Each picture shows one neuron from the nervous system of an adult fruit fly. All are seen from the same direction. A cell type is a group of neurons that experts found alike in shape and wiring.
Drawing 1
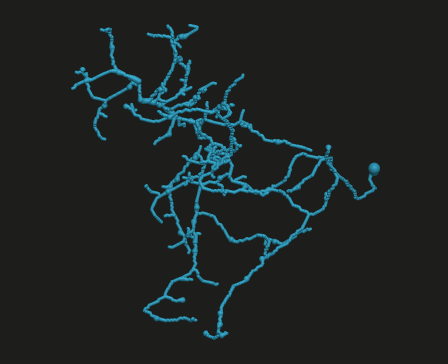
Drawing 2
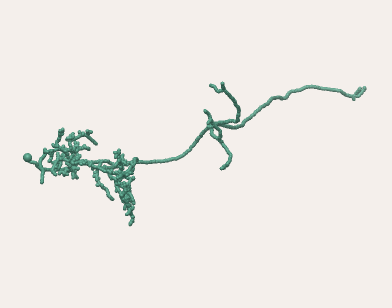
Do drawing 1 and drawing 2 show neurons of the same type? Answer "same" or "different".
different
